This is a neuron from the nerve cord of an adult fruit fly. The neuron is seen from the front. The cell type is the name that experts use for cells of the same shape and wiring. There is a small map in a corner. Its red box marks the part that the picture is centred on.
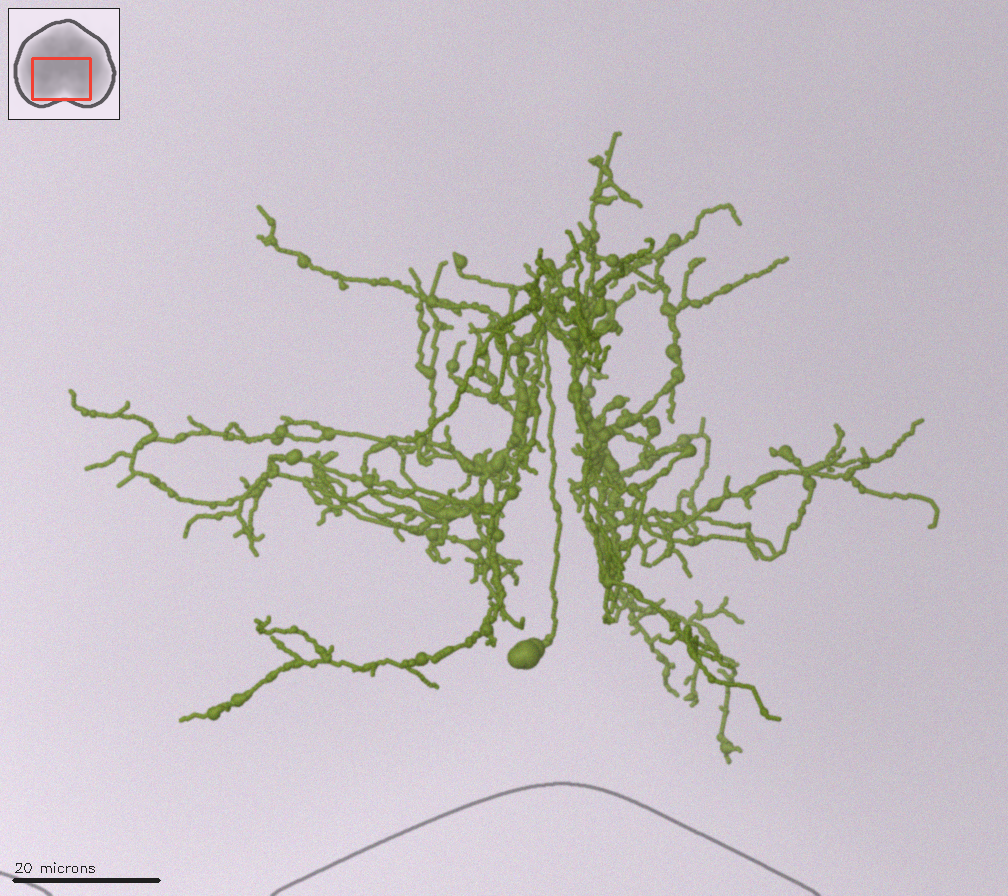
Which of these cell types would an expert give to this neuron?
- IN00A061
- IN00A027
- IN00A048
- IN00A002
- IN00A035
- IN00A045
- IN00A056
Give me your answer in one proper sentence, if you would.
To the cell type IN00A048 belongs this neuron.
